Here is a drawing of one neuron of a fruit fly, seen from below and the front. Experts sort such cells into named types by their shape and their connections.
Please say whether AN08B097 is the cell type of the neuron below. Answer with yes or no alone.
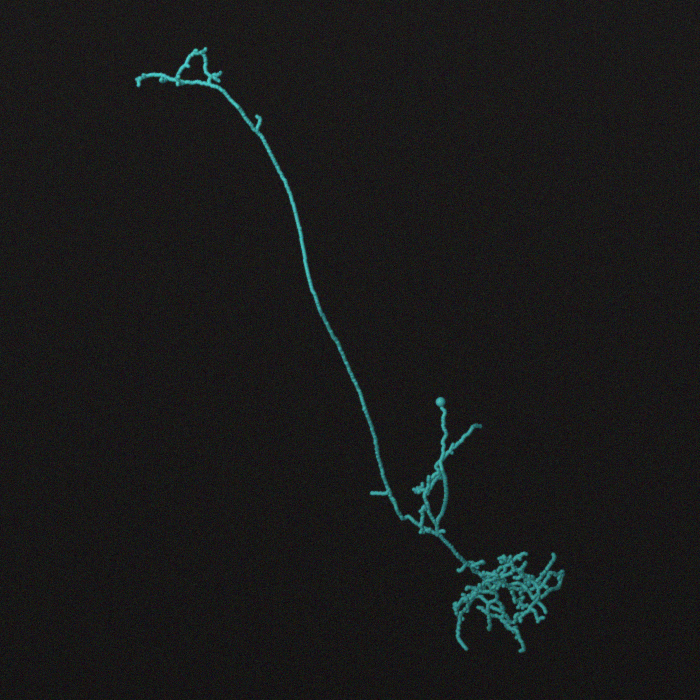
yes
